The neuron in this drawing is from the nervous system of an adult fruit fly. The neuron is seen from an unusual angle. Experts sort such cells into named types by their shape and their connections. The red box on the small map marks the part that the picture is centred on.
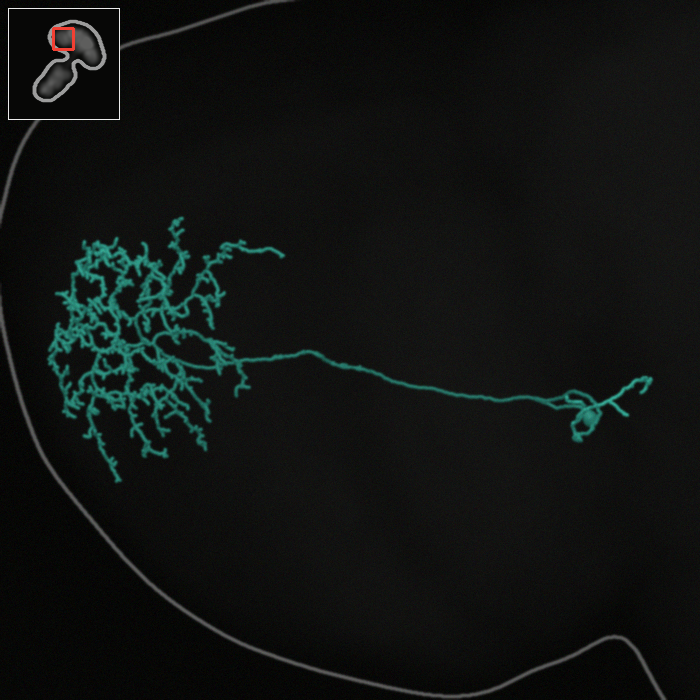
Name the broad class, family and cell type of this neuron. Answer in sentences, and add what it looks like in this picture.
This is a visual projection neuron. Its family is MeVP. It is of cell type MeVP4. It lies in the brain. The cell body is on the right of the picture. The picture shows dozens of branch ends.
